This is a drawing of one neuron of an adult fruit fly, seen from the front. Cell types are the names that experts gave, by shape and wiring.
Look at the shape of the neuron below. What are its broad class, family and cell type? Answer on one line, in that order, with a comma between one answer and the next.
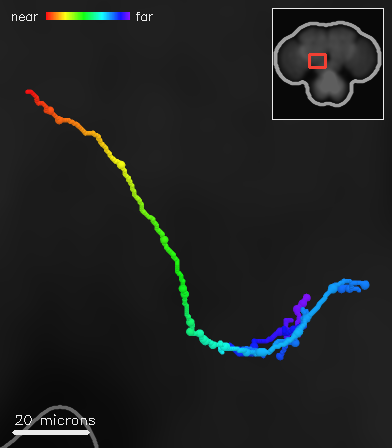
sensory neuron entering the brain, class mechanosensory, JO-EV3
